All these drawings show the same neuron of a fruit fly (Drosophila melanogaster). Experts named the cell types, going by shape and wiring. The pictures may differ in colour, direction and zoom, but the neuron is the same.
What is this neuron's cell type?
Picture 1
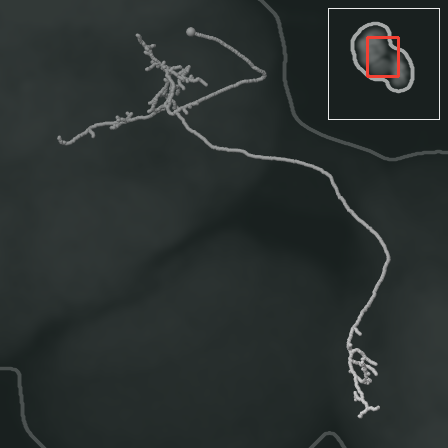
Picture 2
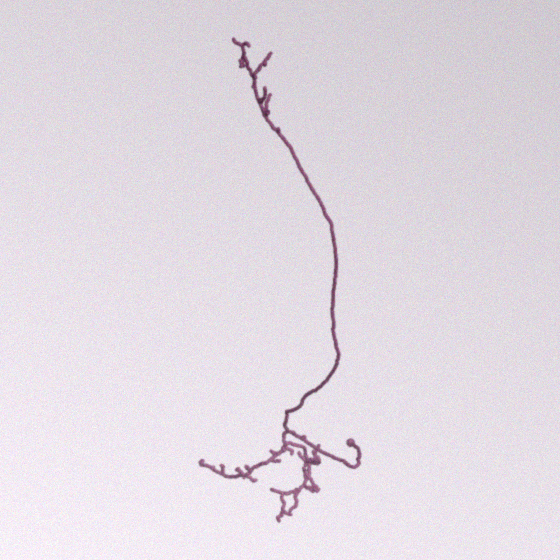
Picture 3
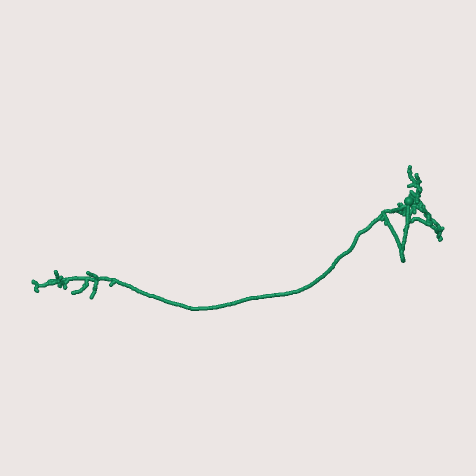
DNg06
